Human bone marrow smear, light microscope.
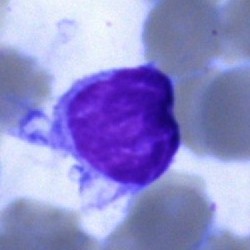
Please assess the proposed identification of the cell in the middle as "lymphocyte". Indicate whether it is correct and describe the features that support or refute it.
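What settles it: the ragged, irregular projections off the left and lower-left edge. So it's a hairy cell, not a lymphocyte.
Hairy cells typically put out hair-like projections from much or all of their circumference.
No distinct nucleolus shows, but that would fit either.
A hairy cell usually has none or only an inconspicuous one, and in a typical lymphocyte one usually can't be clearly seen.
The cytoplasm is scant and pale blue, mainly on the left and lower-left side of the nucleus, with no granules.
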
